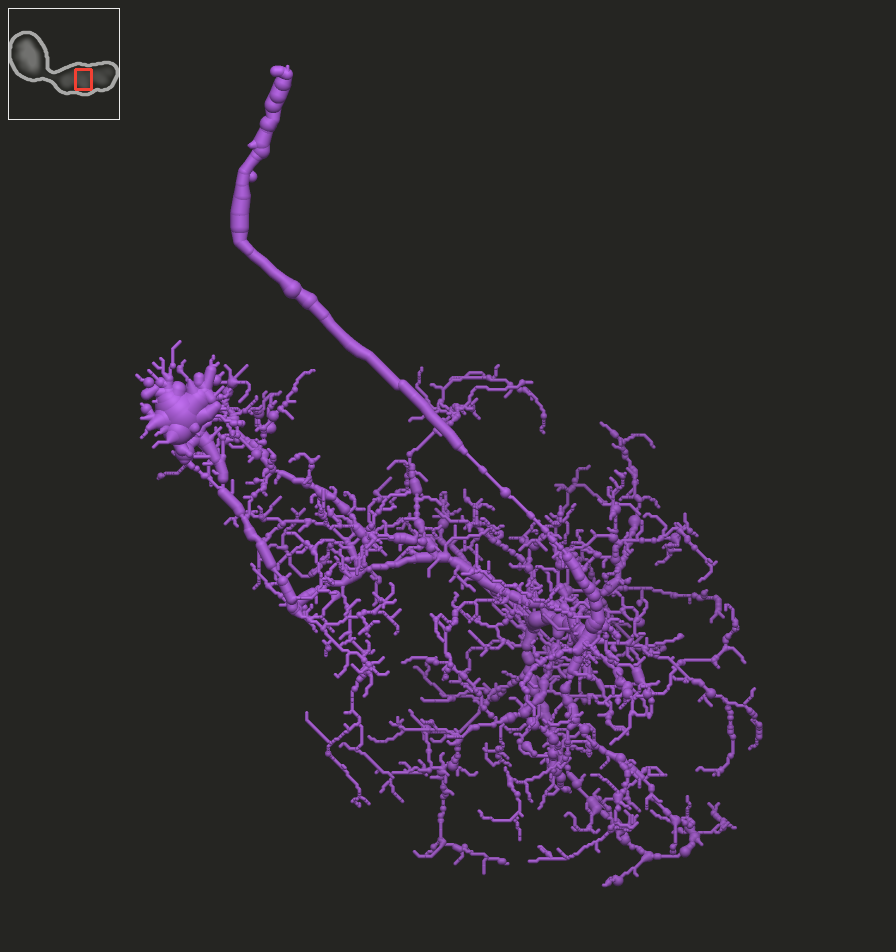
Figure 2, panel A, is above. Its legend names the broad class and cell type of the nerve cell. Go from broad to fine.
motor neuron of the nerve cord; STTMm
